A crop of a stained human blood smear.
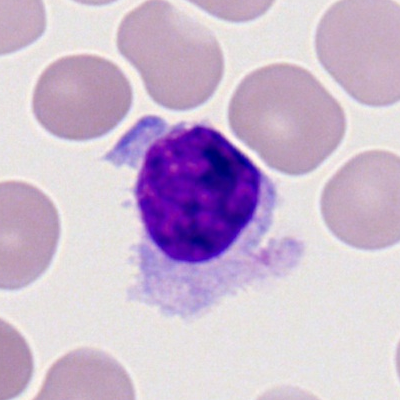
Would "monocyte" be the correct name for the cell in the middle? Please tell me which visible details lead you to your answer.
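Take the outline first: it is irregular and ragged, with frayed edges. The chromatin is dark purple and coarsely clumped, and no nucleoli show in the nucleus. The cytoplasm is pale lilac-blue with no clear vacuoles in it, and red cells lie all around the cell.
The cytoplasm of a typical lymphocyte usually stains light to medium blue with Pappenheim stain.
That blue tint suits lymphocyte.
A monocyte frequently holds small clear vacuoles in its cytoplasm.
Their absence here counts against monocyte. So the name that fits this cell is lymphocyte, not monocyte.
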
